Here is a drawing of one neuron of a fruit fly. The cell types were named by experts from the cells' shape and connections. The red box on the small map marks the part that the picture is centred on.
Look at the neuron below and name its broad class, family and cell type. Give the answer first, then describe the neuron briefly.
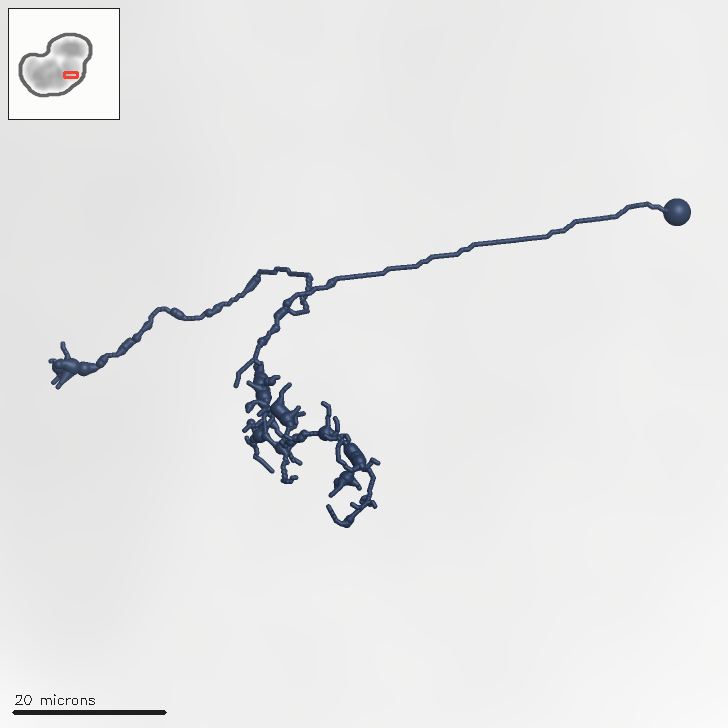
This is an optic-lobe intrinsic neuron. The family is T. The cell type is T2a. The cell body can be seen at the upper right of the picture. By the scale bar it is about 85 microns wide in this view.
